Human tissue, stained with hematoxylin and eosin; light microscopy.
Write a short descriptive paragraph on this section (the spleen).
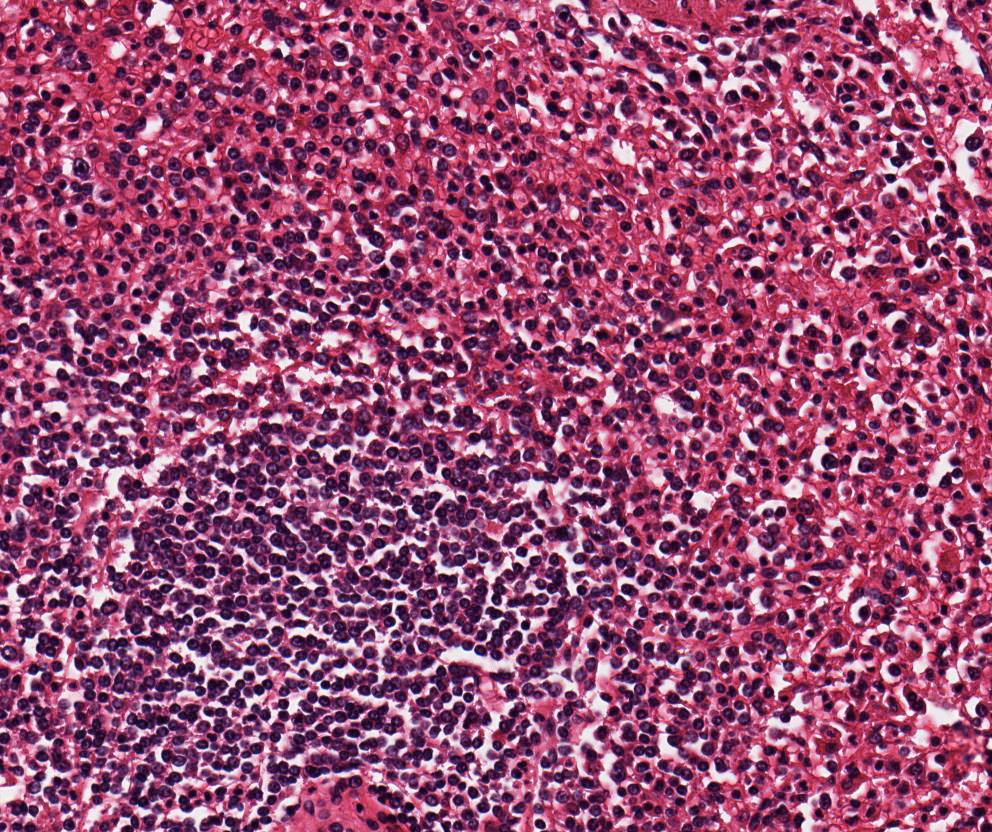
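Lower left and centre: dense, darker aggregate of closely packed small lymphocytes, nuclei round and dark, cytoplasm very scant. Upper part and right side: paler, more loosely cellular. Epithelium, glands, fat cells: none in field.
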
